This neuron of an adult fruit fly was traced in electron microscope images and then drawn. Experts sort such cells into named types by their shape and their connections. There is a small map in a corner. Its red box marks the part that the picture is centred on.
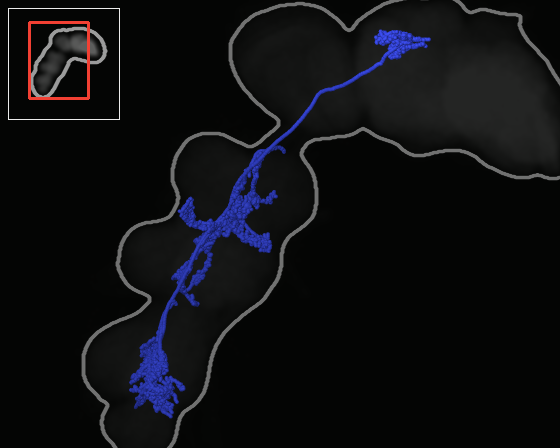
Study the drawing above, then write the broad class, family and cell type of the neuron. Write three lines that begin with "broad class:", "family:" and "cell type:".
broad class: ascending neuron
family: hemilineage 05B
cell type: AN05B009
